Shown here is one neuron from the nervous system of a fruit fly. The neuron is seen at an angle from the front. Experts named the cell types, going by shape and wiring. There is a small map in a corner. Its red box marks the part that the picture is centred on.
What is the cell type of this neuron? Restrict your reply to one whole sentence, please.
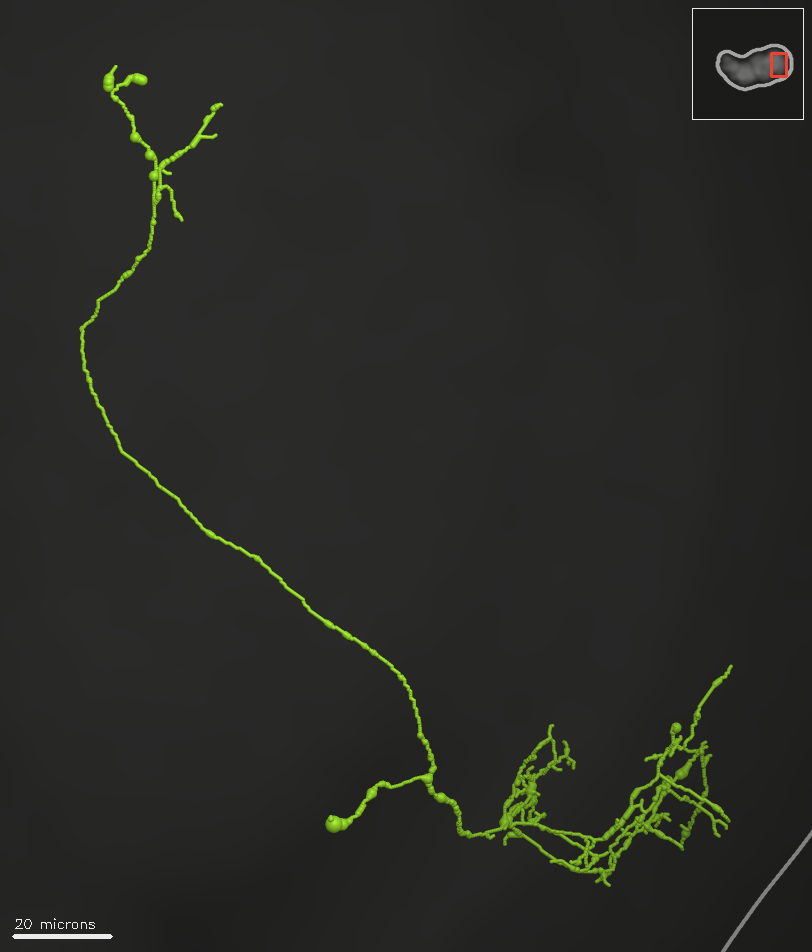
It is MeVP11 that this neuron is, by cell type.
